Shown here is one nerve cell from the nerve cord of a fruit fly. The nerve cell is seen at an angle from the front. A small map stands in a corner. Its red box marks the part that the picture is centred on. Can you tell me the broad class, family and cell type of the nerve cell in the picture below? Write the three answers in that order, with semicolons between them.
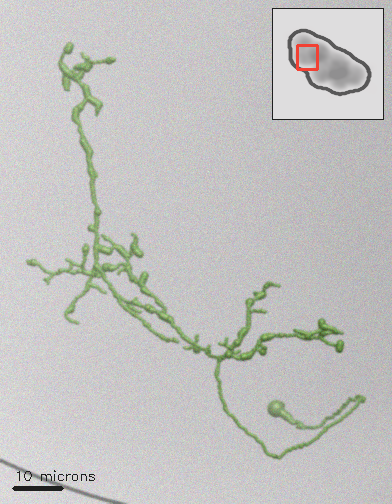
nerve-cord intrinsic neuron; hemilineage 14A; IN14A086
